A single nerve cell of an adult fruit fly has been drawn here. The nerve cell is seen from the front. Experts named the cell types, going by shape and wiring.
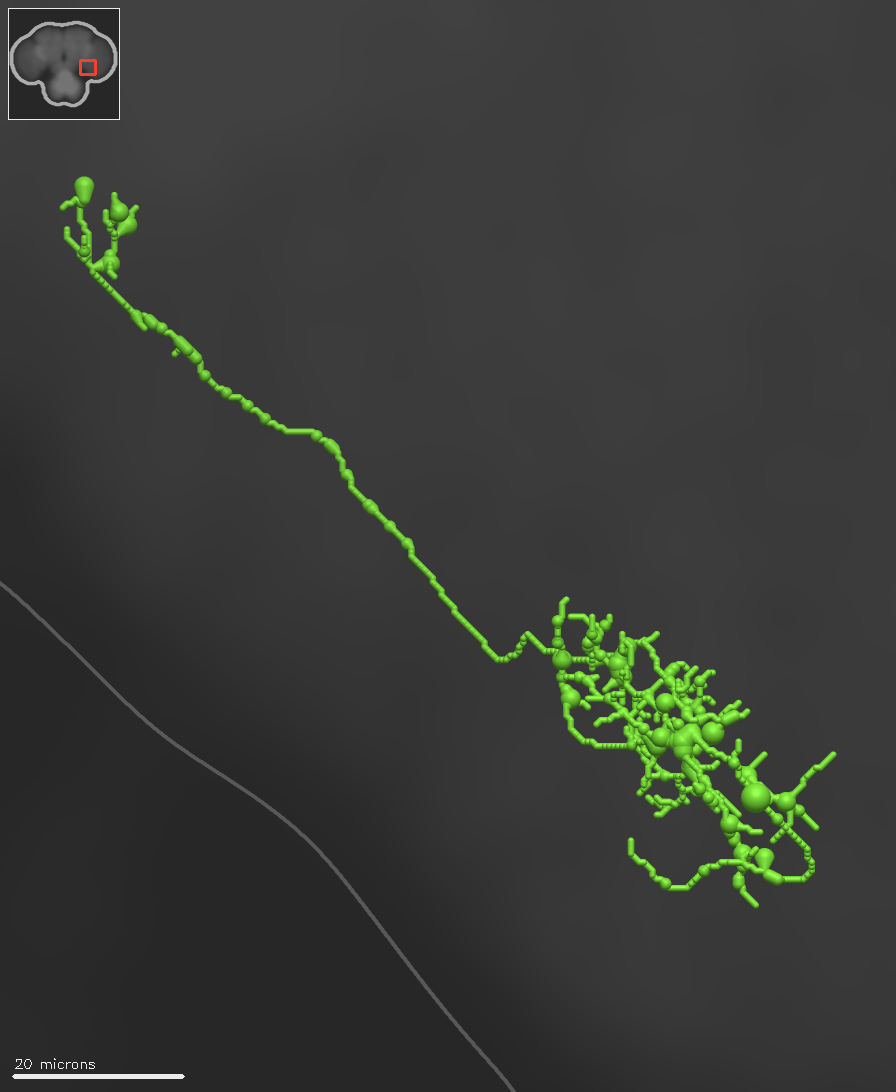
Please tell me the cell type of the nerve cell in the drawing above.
Tm5c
